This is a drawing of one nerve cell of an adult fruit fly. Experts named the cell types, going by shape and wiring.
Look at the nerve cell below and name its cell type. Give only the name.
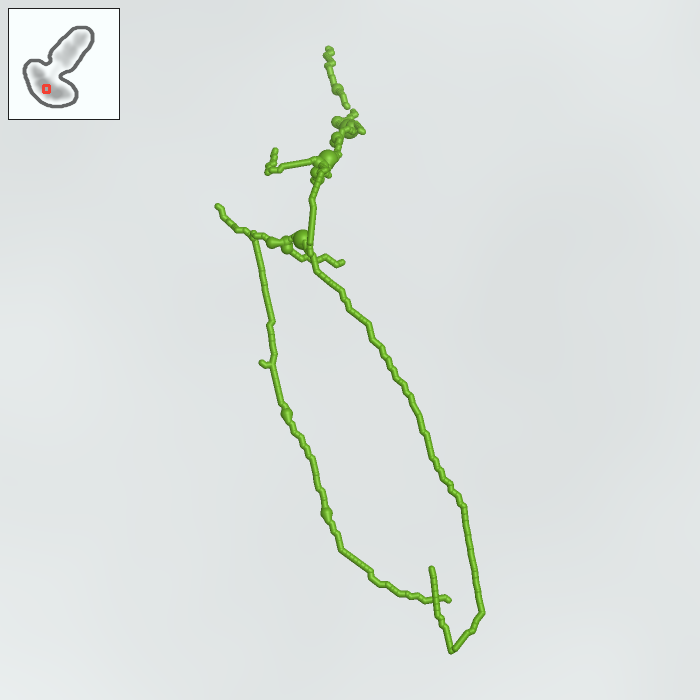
LB3a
